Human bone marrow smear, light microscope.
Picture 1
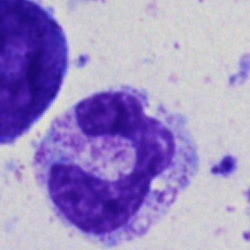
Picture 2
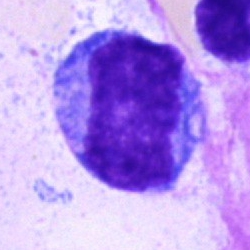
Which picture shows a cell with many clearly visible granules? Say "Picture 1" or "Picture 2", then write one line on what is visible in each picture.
Picture 1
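What picture 1 shows: Fine pinkish-purple granules are scattered throughout the cytoplasm.
What picture 2 shows: No distinct granules are seen in the cytoplasm.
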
